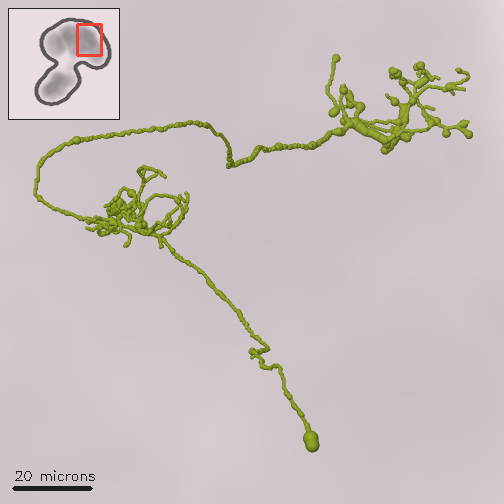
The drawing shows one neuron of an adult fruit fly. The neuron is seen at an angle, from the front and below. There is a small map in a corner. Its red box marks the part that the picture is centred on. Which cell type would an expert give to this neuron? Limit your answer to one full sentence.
Of the cell type CB1296_a is this neuron.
